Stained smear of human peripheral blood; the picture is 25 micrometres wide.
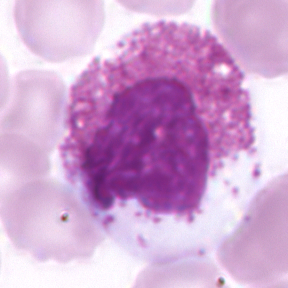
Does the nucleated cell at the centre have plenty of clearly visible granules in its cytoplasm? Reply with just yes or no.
Yes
